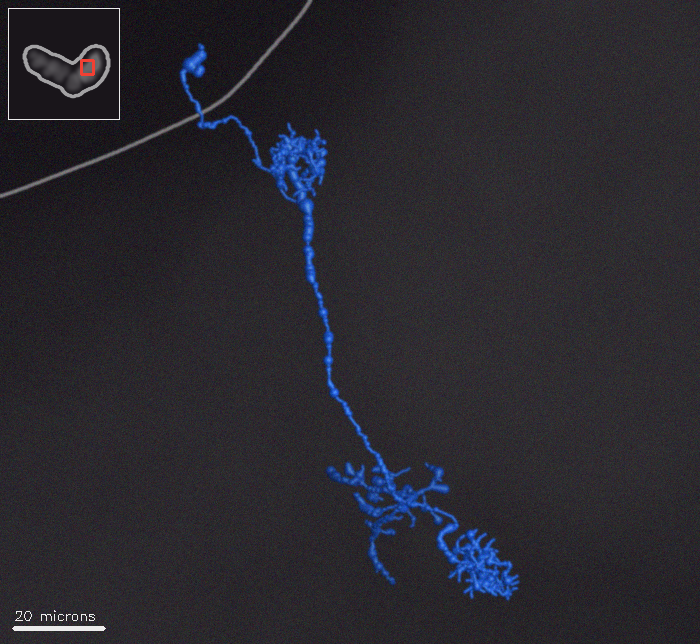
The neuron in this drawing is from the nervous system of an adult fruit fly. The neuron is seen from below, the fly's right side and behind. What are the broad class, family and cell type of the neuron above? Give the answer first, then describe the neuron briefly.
Its broad class is central-brain intrinsic neuron. The name of its family is class CX. Its cell type is PFNd. The cell body is at the upper left of the picture. By the scale bar it is about 120 microns tall in this view. Dozens of branch ends can be seen.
